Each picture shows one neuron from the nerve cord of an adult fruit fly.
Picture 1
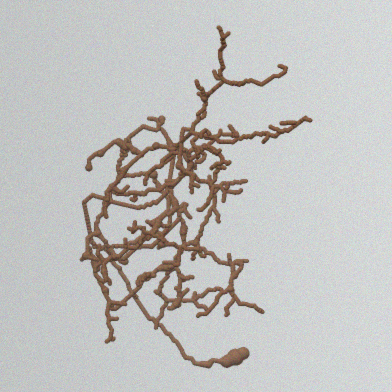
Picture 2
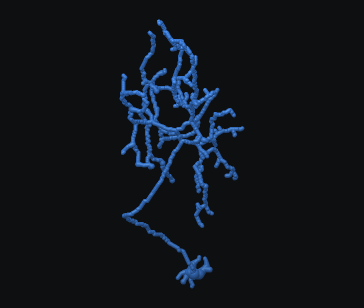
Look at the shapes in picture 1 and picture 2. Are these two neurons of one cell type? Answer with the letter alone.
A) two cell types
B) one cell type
B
